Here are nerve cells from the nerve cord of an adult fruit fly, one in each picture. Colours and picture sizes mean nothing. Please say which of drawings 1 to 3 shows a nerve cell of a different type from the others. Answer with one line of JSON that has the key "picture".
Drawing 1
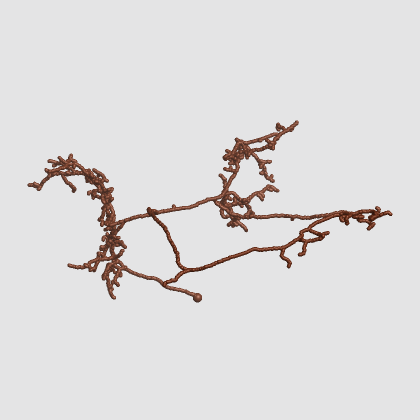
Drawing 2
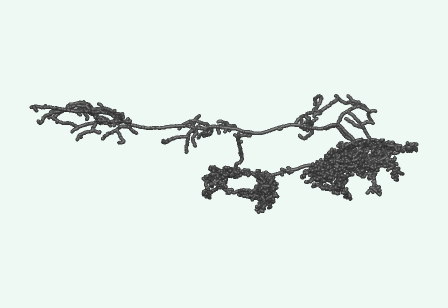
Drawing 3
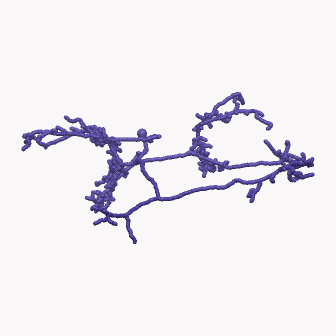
{"picture": 2}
